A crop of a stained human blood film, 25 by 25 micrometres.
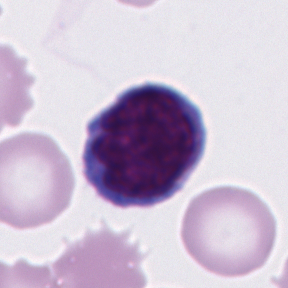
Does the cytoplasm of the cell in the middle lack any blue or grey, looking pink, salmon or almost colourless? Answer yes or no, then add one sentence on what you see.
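No. The cytoplasm is a thin rim of deep blue.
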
